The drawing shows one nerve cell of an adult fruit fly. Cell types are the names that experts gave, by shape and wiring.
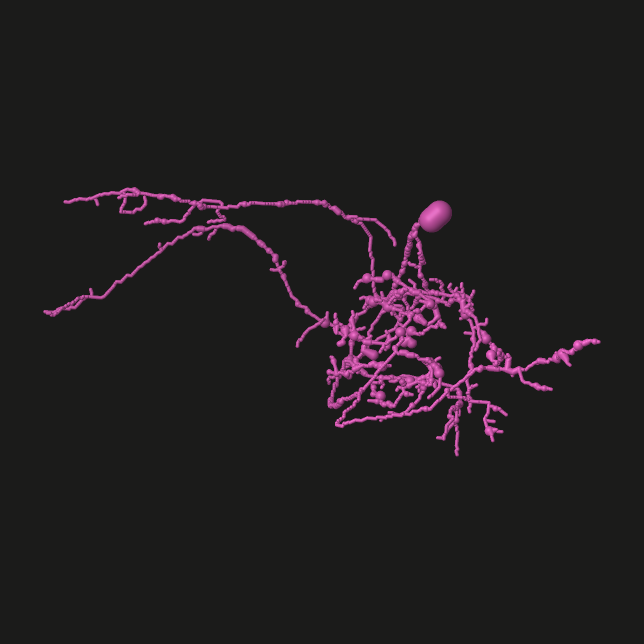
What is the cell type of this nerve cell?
PAM07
